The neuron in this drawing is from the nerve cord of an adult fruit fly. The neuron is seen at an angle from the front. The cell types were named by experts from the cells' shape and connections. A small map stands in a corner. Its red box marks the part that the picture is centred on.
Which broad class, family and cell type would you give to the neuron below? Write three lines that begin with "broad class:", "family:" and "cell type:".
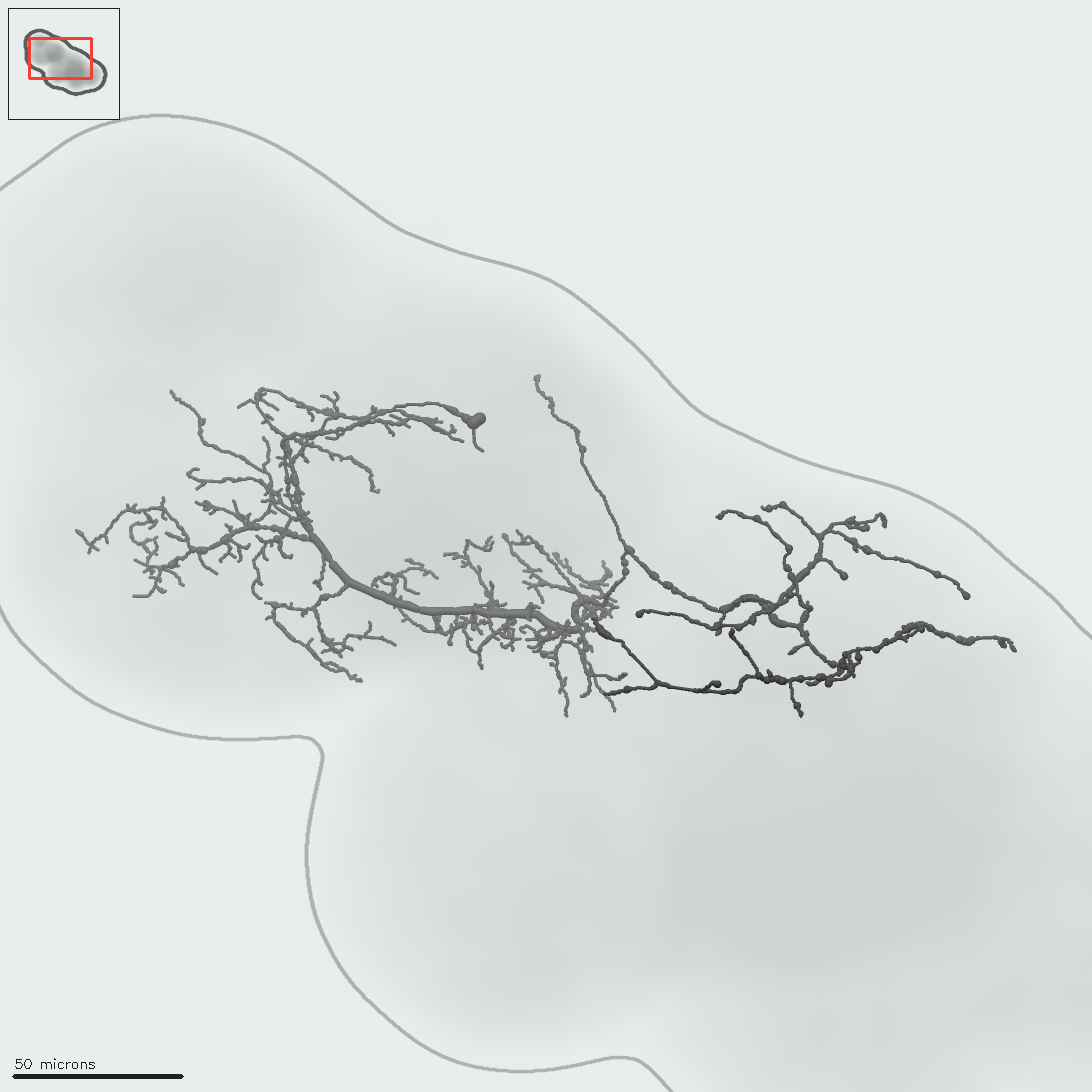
broad class: nerve-cord intrinsic neuron
family: hemilineage 18B
cell type: IN18B034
